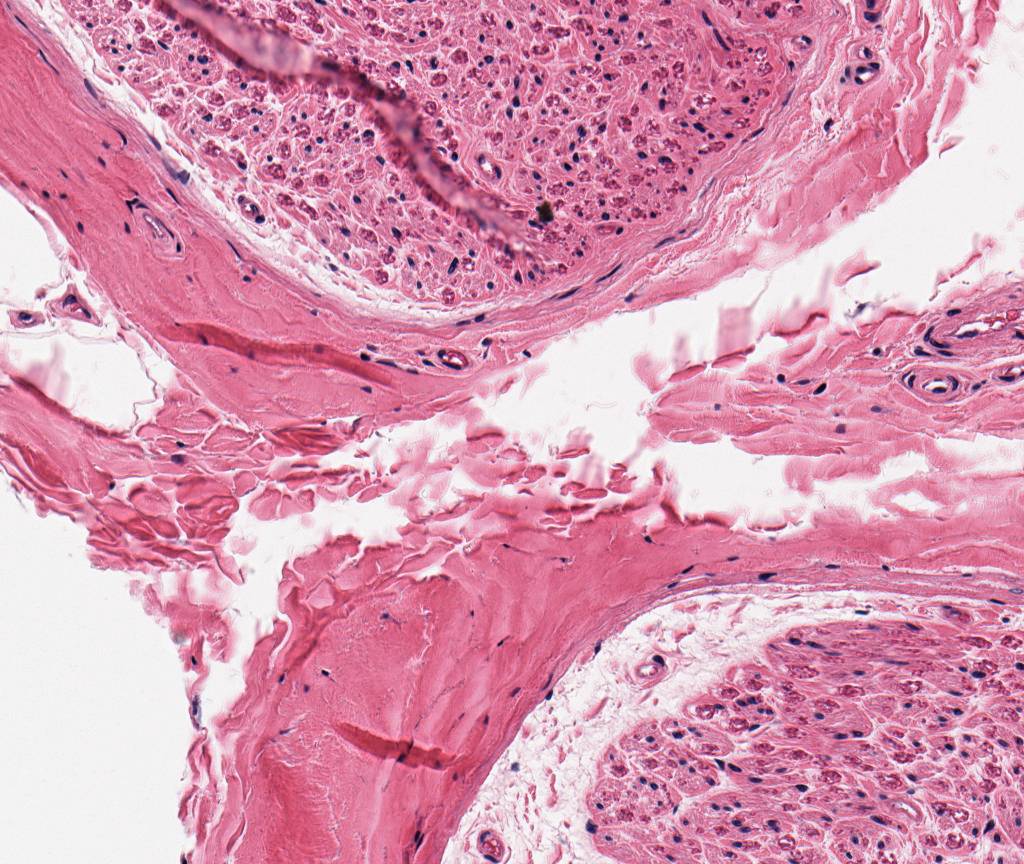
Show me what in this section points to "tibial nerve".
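Fascicles: two rounded bundles of fine fibres, separated by a broad band of dense pink connective tissue.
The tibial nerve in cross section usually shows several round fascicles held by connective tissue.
Sheath: concentric flattened layers with elongated nuclei wrap each bundle.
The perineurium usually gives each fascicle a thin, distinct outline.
Fibres: cut across, appearing as small round pink profiles, each set in a pale halo.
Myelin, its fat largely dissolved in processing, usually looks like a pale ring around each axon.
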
